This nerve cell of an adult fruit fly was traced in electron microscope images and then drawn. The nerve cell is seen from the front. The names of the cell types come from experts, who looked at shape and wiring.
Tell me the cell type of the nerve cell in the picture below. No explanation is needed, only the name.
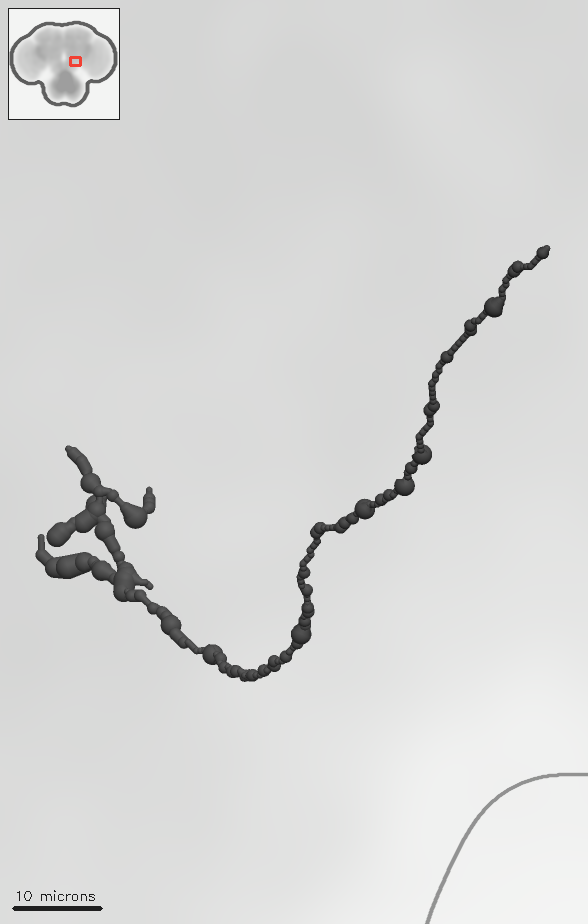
JO-ED2_a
